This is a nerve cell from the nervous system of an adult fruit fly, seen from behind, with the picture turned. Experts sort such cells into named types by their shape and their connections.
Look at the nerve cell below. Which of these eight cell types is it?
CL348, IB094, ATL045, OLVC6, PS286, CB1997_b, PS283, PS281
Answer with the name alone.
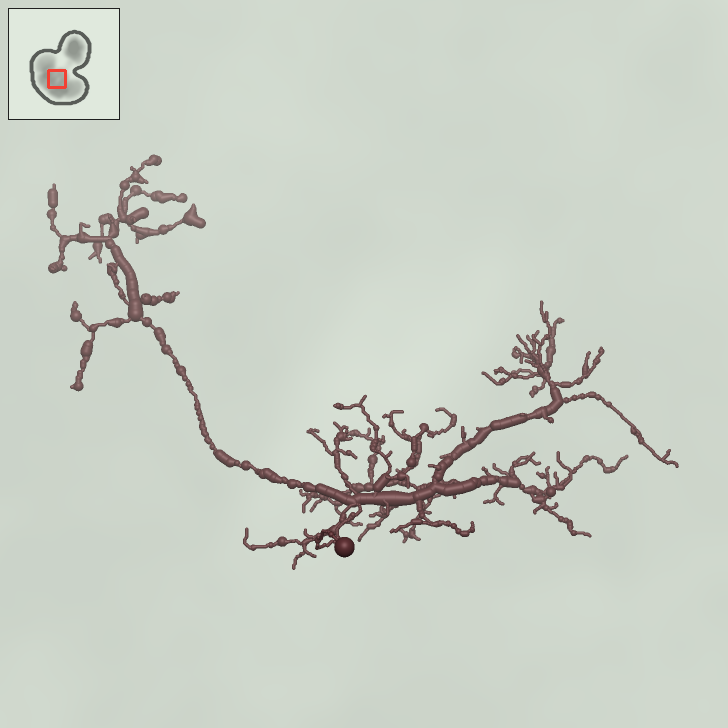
PS281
